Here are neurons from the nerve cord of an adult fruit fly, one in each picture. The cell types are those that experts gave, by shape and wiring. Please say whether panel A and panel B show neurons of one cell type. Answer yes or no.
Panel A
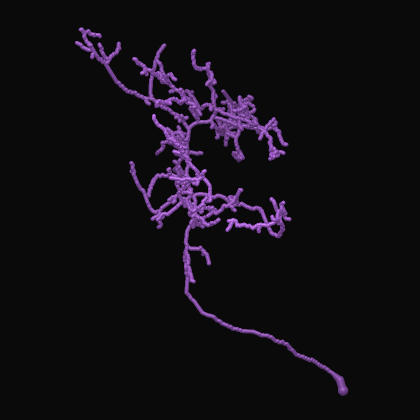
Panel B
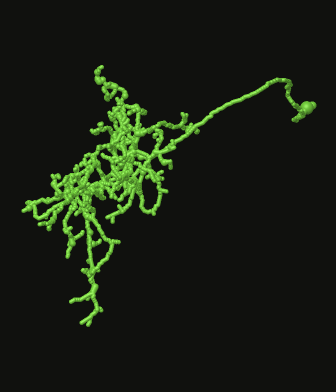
no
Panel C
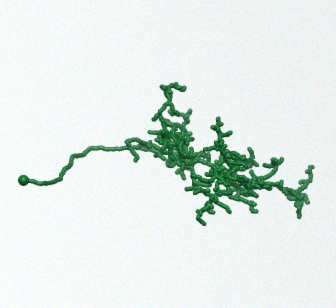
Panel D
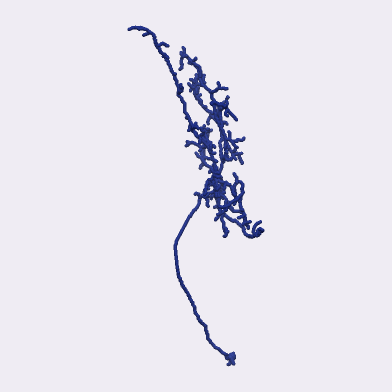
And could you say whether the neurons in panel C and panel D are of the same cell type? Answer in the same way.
no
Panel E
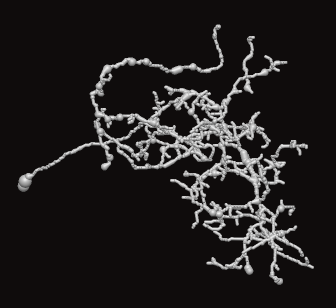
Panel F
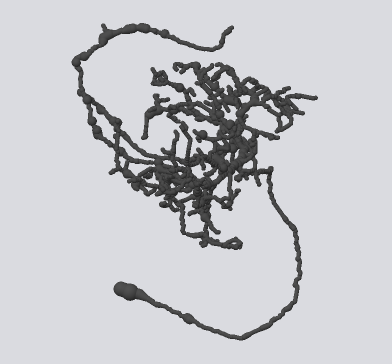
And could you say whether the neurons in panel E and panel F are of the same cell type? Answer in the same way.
yes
